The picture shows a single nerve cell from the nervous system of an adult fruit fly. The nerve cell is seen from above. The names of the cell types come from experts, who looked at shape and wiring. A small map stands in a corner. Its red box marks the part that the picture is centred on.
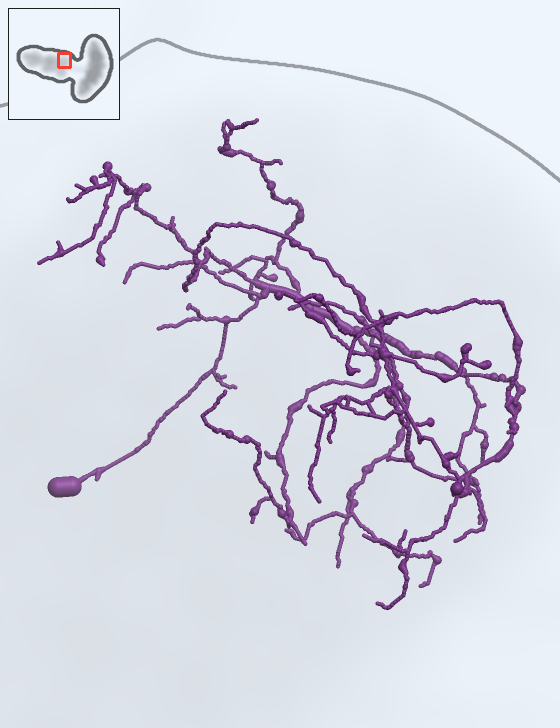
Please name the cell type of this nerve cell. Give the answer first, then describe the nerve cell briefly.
It is of cell type IN04B091. It is a nerve-cord intrinsic neuron. It is in the nerve cord and does not reach the brain. Dozens of branch ends can be seen.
